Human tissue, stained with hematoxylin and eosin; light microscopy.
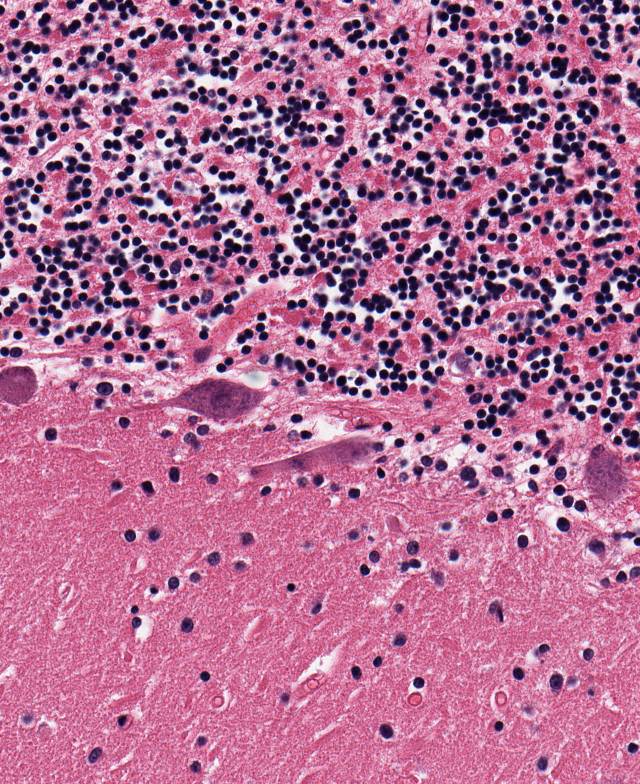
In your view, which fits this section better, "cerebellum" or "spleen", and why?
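Cerebellum. A dense upper layer of small cells with round, dark nuclei and very little visible cytoplasm meets a pale, sparsely cellular pink lower layer along a roughly horizontal boundary.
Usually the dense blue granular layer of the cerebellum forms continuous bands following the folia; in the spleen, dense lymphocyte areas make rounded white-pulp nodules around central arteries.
The lower layer is finely granular to fibrillary pink neuropil.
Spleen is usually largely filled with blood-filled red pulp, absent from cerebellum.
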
